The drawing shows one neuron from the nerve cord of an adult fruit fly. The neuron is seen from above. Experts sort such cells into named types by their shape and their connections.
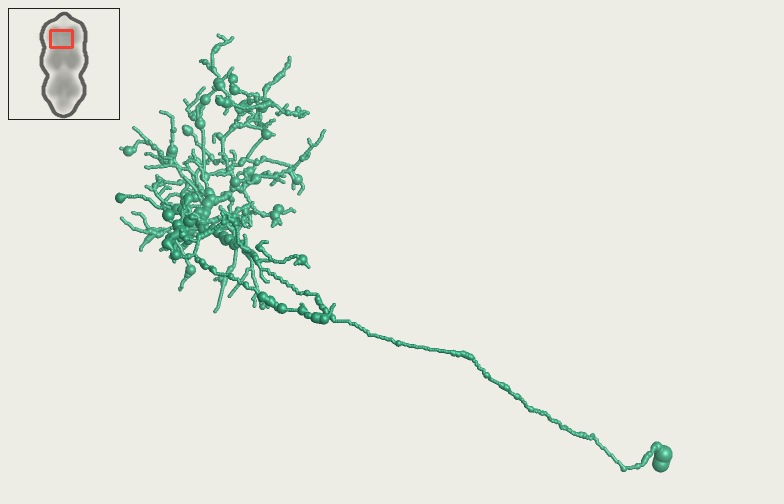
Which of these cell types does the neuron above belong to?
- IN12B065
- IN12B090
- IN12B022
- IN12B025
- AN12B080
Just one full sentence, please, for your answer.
Under cell type classification, the neuron is IN12B065.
